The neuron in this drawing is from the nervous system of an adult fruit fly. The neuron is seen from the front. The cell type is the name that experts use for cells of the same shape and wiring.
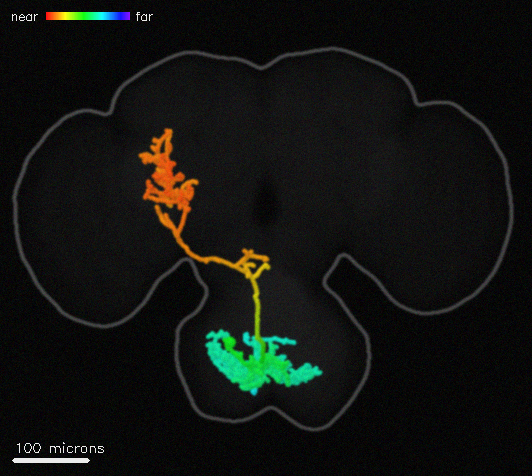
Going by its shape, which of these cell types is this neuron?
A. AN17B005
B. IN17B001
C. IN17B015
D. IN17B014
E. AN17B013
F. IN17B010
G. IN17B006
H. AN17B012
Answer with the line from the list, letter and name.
H. AN17B012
